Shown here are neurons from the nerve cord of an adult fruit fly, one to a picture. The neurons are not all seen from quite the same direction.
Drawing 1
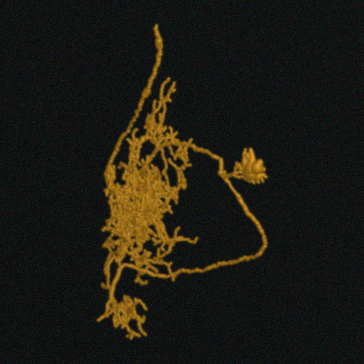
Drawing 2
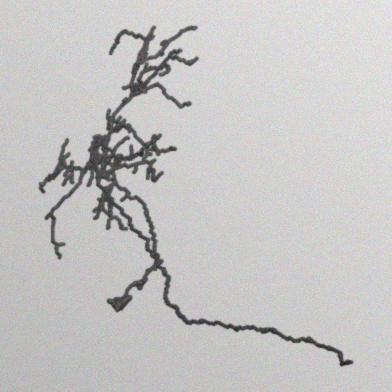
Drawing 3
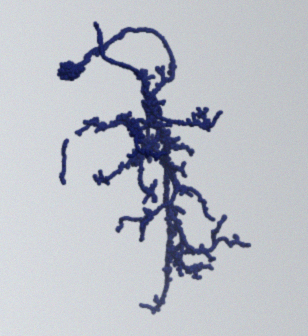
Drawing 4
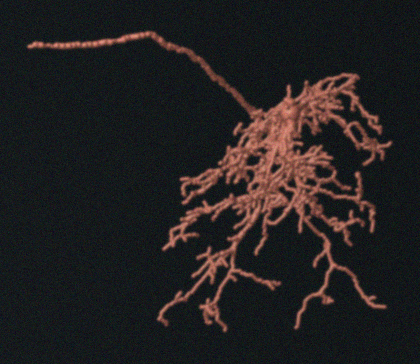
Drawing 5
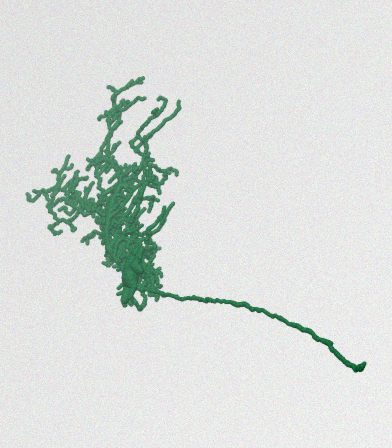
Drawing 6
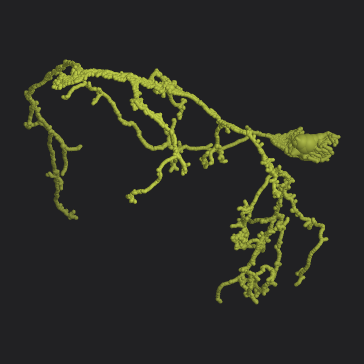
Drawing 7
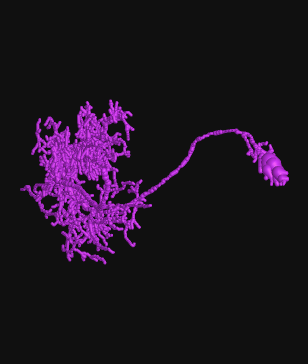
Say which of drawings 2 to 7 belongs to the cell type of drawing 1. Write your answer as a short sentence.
Drawing 7 is of the same cell type.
